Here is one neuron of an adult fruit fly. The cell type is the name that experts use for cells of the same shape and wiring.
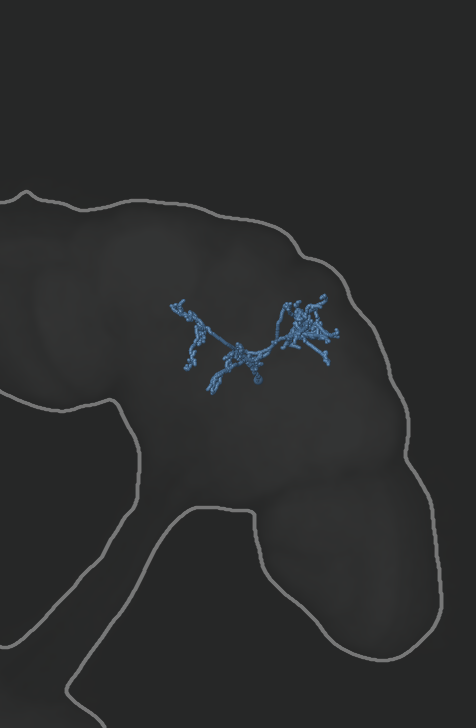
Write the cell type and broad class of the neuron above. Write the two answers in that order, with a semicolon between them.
ATL039; central-brain intrinsic neuron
